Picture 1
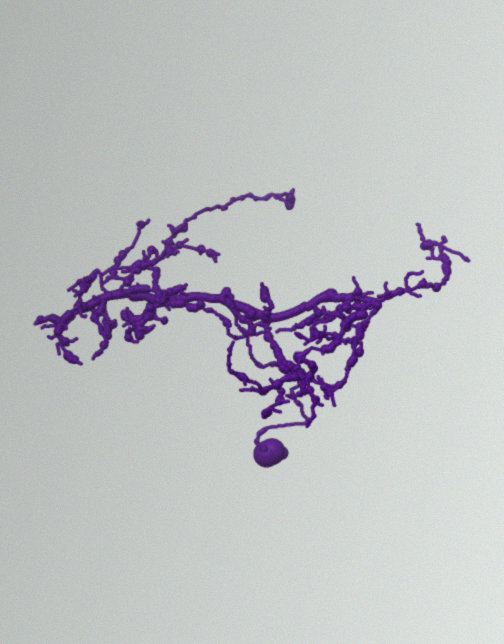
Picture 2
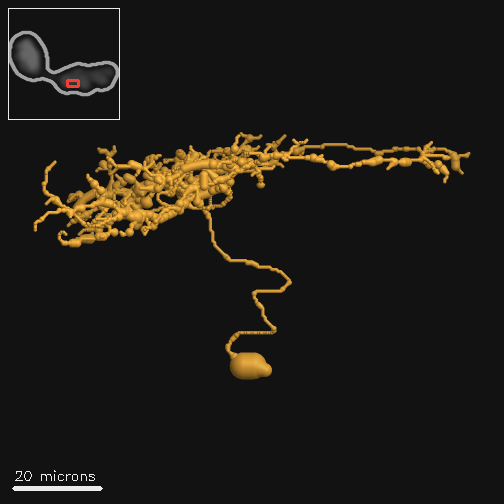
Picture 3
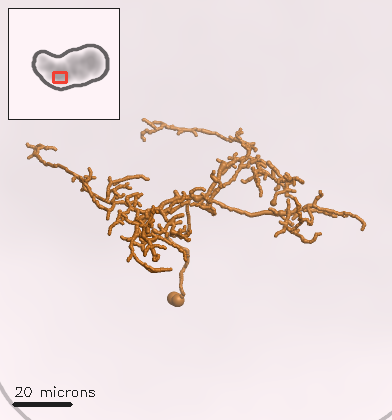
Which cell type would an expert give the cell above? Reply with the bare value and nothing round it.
IN00A049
